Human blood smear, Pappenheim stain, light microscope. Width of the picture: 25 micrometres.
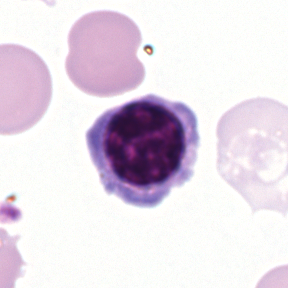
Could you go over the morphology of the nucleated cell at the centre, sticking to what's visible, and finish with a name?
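Let me start with the outline: it's irregular, with small bumps along the edge, and the cell is about 10 micrometres across. The nucleus is round in outline, about 7 micrometres across, and fills about 60% of the cell's area. It sits toward the top, so a wider band of cytoplasm lies below it. Its chromatin looks coarse, clumped into dark and paler patches. I don't see any vacuoles in the cytoplasm. So this is a normoblast.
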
